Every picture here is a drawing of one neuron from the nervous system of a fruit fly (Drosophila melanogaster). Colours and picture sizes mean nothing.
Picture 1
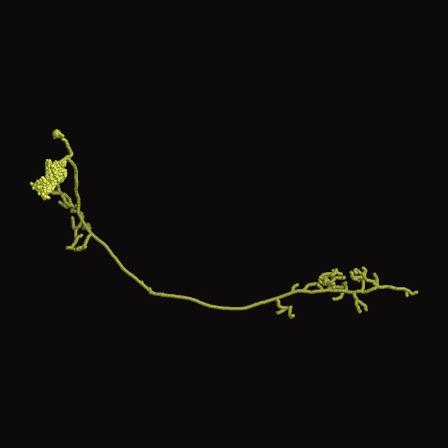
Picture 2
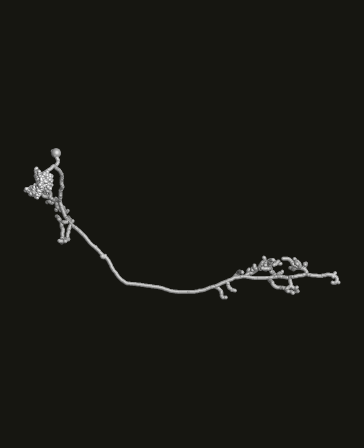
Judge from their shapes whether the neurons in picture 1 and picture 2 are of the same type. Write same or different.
same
